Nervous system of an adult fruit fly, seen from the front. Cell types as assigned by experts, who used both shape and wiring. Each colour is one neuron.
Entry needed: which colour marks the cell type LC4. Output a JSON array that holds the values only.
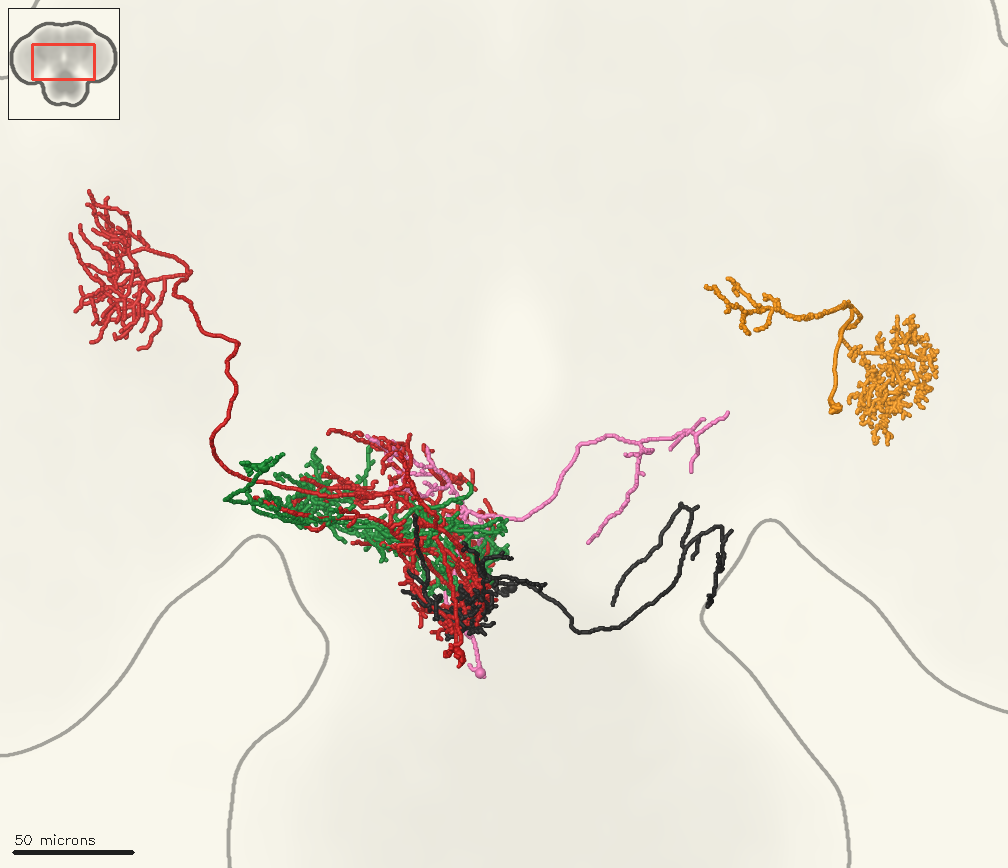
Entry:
["orange"]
